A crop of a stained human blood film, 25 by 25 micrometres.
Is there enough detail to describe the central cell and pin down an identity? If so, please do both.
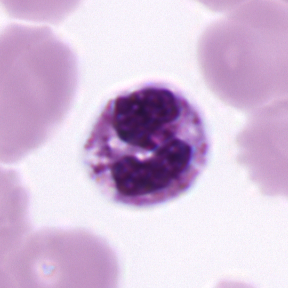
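Cell outline round and smooth. Nucleus bilobed, the two lobes stacked one above the other. Chromatin dense, coarsely clumped. Eosinophil.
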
